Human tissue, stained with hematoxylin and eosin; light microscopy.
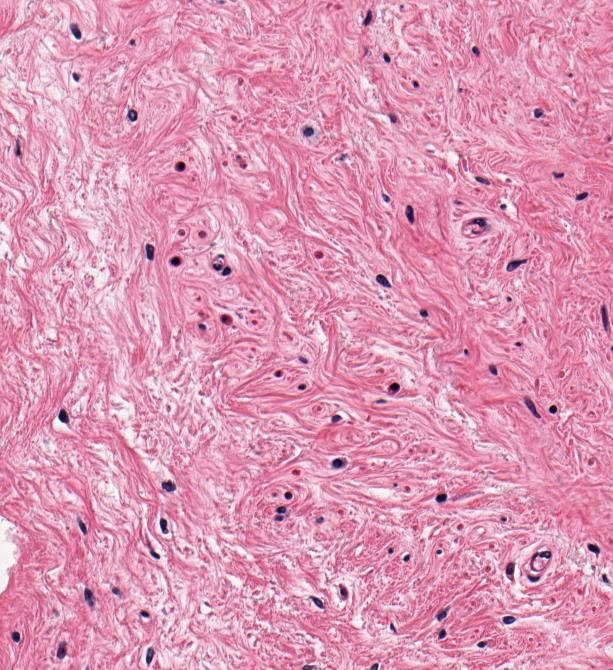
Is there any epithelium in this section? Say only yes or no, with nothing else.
No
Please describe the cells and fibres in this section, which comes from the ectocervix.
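Wavy pink collagen bundles fill the whole field here, and if you follow them you'll see they run in many different directions. Between them the nuclei are sparse and widely scattered. Most are small and dark-staining, either spindle-shaped or oval. Now compare the left part of the field, where the stroma is looser and paler than elsewhere.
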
